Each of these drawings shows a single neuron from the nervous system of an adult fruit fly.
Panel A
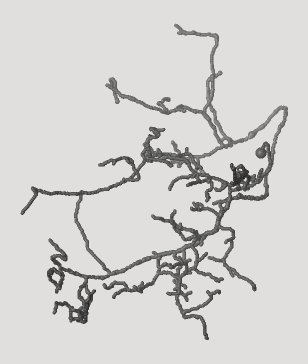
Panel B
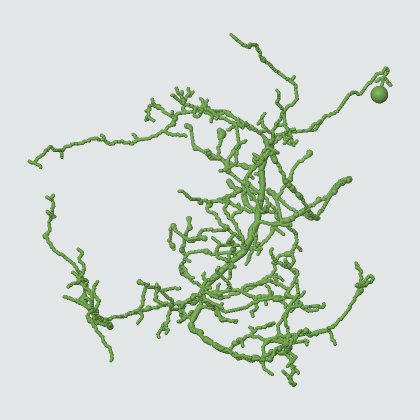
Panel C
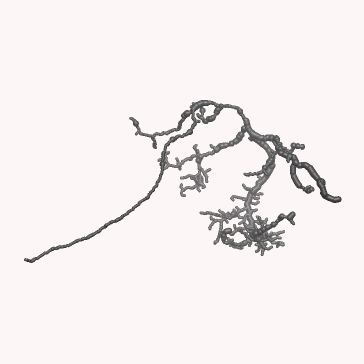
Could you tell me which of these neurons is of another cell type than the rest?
Panel C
